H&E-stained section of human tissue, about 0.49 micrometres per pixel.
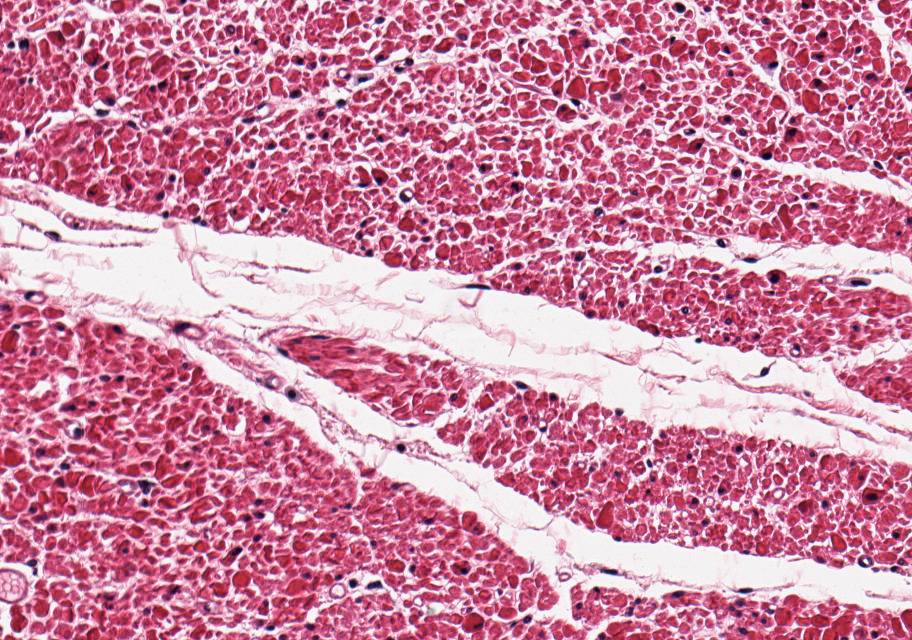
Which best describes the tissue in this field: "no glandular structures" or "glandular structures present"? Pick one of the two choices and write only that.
No glandular structures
